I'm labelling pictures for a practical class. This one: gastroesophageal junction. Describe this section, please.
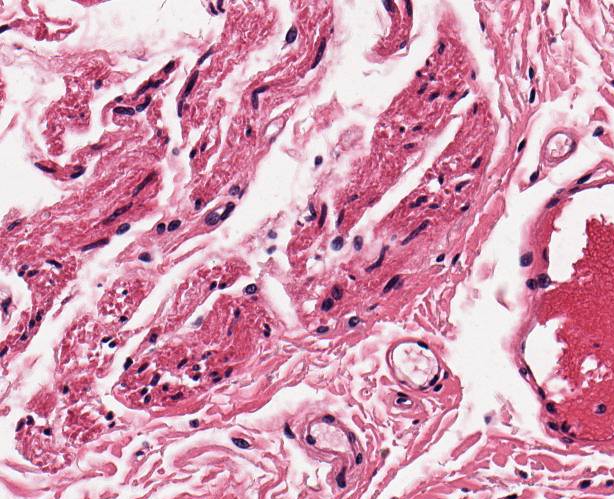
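Irregular bundles of smooth muscle cross the field in different directions, separated by paler loose connective tissue. The muscle cells have pink fibrillar cytoplasm with no cross-striations. The stroma between the bundles consists of pale pink wavy collagen fibres with scattered thin dark fibroblast nuclei. At the right edge, a larger vessel lumen is filled with homogeneous pink material.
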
